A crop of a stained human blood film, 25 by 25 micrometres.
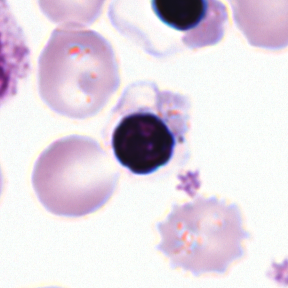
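Normoblast, the cell in the middle of the smear. Notice how dense its chromatin is, staining almost black. The cytoplasm is pale pinkish-grey, and most of it lies above and to the upper right of the nucleus. Take a look at the outer edge too: it is irregular rather than smoothly round.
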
